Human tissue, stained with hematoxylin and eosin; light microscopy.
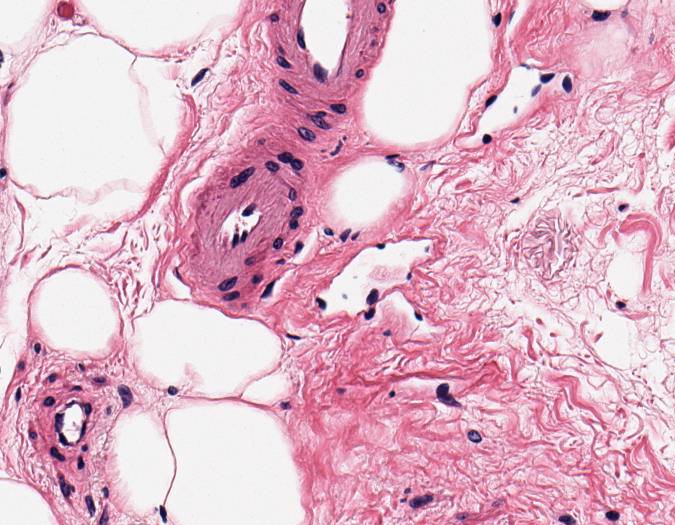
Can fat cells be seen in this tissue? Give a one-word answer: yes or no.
Yes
